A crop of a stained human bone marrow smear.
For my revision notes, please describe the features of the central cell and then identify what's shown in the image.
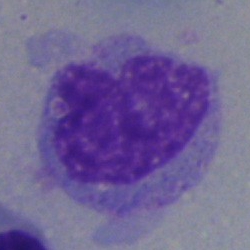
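The nucleus shows a notch in its upper edge, and its dark purple chromatin is dotted with many small pale spots. A small round clear ring sits at the left edge of the nucleus. The rim of cytoplasm is wider below the nucleus than above it. It is a monocyte.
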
